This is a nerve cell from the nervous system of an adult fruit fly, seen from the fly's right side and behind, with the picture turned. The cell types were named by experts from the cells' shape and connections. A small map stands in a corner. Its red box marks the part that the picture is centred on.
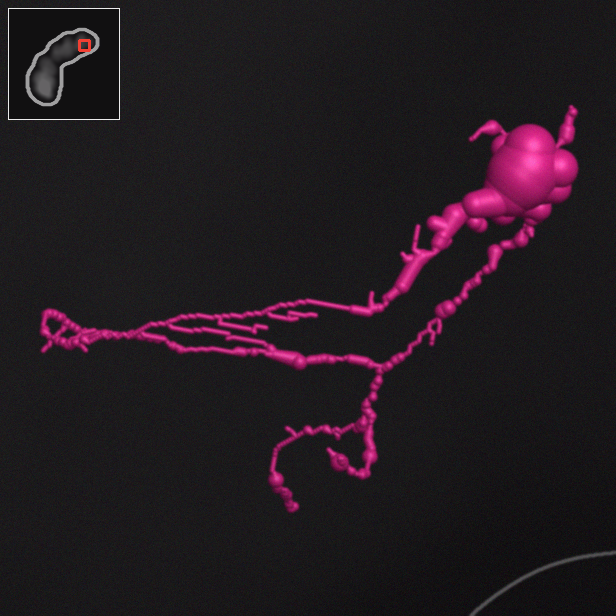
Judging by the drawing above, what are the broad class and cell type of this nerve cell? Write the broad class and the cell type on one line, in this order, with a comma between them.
motor neuron of the nerve cord, Acc. tr flexor MN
